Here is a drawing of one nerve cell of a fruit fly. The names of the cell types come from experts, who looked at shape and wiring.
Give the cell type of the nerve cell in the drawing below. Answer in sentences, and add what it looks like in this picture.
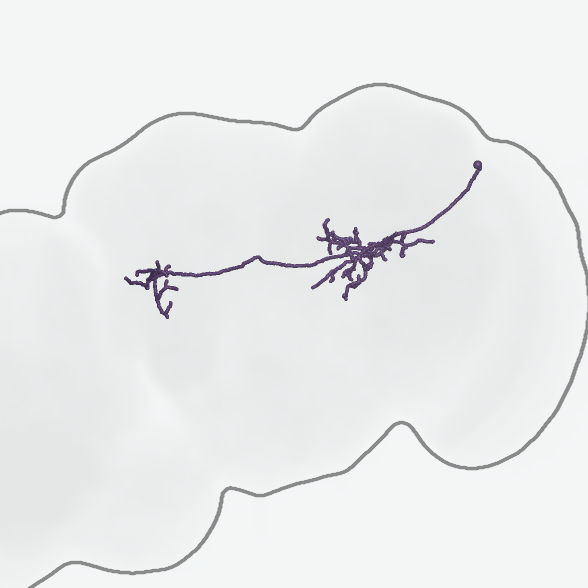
Its cell type is PLP109. Its broad class is central-brain intrinsic neuron. The cell body can be seen at the upper right of the picture. As drawn here it is wider than it is tall.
